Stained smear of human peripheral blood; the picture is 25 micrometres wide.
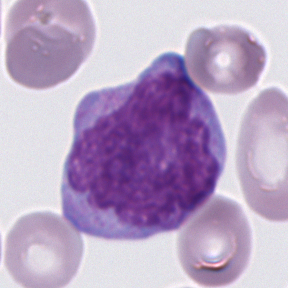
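Atypical promyelocyte, the cell in the middle of this stained blood smear. Notice how its outline is irregular and angular rather than round. Now look at the nucleus: its edge is knobbly and irregularly lobed, and it fills about 70% of the cell's area. The cytoplasm shows no granules, and you will find no vacuoles in it either.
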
